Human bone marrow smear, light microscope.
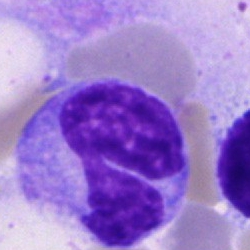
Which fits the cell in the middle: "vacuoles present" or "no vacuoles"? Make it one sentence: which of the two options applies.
Its cytoplasm is without any vacuoles whatsoever.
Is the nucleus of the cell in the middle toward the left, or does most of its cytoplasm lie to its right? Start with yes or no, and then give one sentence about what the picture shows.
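No. The cytoplasm is pale lilac and widest on the left side of the cell.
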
